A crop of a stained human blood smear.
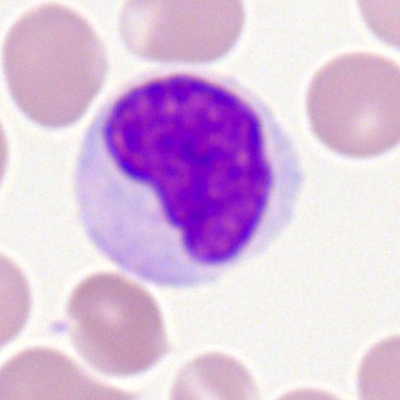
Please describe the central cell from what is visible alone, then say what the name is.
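Outline: round and smooth. Nucleus: kidney-shaped from an indentation on its left side, with chromatin clumped into darker patches separated by paler gaps. Cytoplasm: pale grey-blue. Name: monocyte.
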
